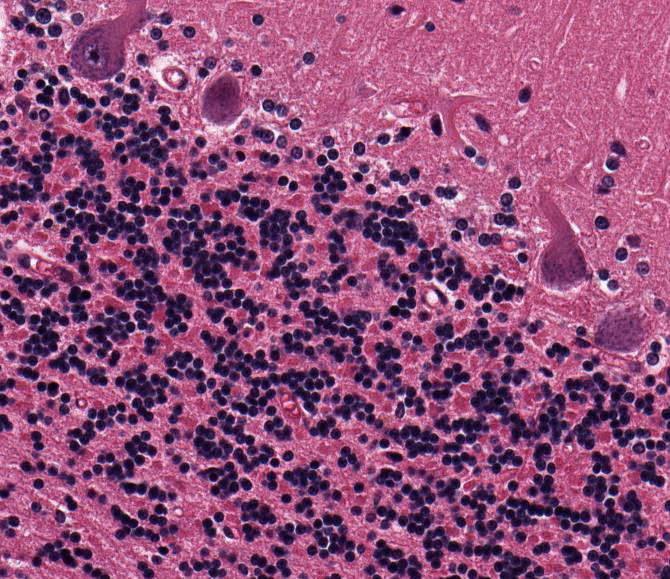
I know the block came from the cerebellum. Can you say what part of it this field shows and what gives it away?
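The granular layer occupies the lower left and most of the field. Granule cells with small, round, uniformly dark nuclei and almost no visible cytoplasm cluster between small pink cell-free islands.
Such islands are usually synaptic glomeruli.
A pale pink, sparsely cellular layer lies upper right, with large Purkinje cells singly along the boundary.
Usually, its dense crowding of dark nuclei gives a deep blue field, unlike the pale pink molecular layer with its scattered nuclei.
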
